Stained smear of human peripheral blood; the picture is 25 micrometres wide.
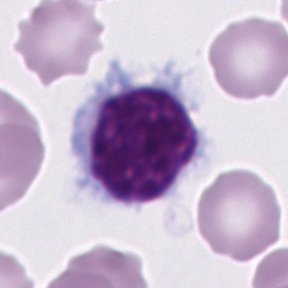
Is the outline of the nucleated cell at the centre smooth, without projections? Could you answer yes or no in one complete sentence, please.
No, a smooth outline is not present; the cell's edge is rough.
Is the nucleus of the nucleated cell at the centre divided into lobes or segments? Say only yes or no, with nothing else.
No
